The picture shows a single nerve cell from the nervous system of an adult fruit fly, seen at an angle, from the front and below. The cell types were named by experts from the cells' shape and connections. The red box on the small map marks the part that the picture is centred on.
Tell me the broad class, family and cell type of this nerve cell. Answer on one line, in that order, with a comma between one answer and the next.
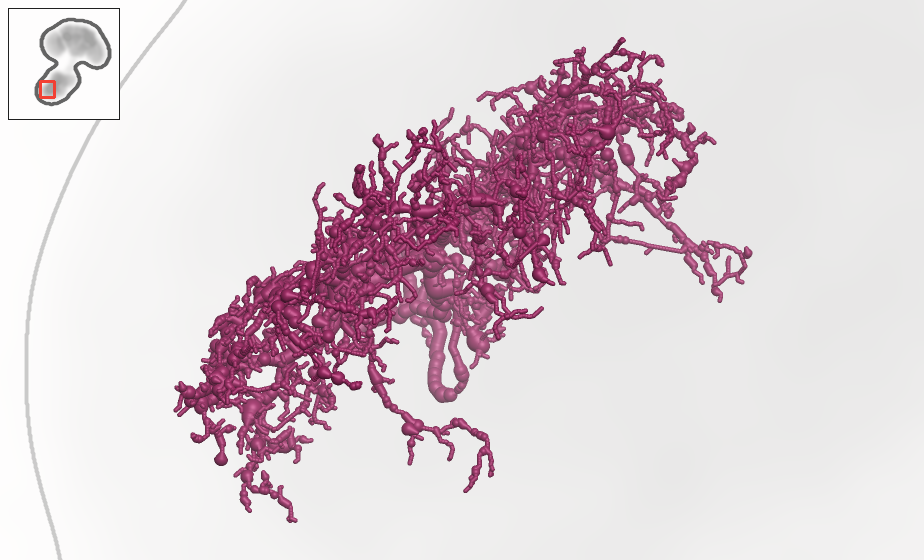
motor neuron of the nerve cord, MNad, MNad62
